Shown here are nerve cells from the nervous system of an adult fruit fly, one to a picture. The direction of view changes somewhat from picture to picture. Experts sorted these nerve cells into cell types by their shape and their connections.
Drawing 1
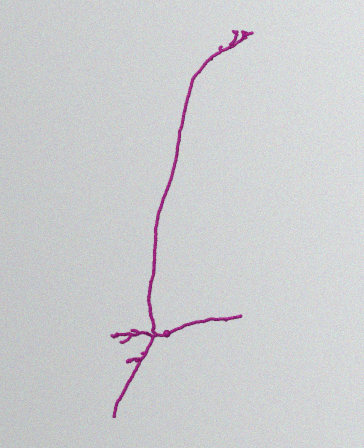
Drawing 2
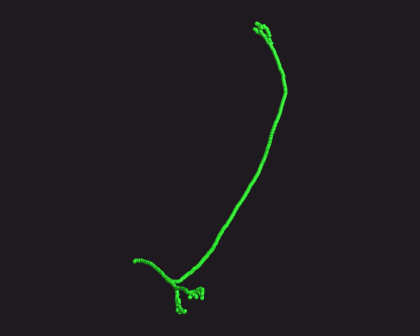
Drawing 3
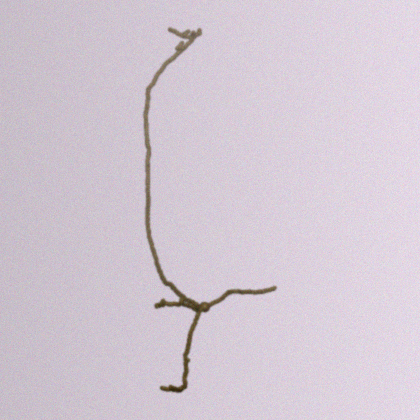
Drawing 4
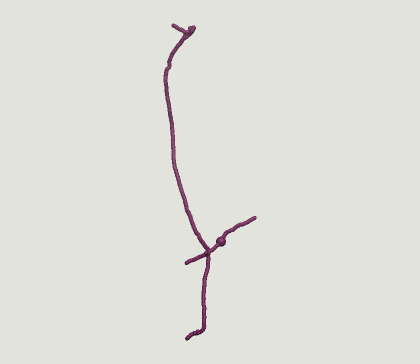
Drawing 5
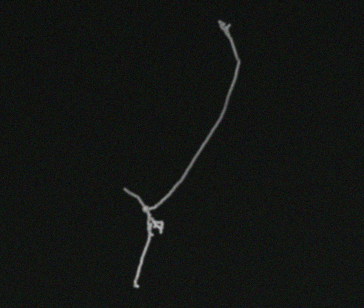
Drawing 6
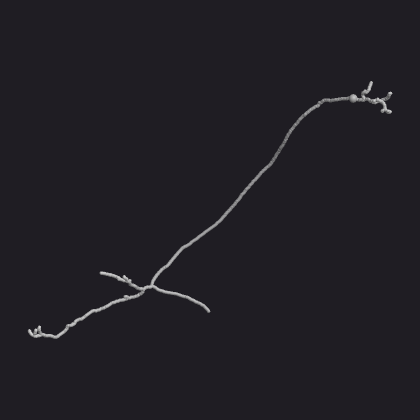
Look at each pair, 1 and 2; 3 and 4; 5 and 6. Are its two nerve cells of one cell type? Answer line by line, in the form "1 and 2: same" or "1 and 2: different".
1 and 2: same
3 and 4: same
5 and 6: different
